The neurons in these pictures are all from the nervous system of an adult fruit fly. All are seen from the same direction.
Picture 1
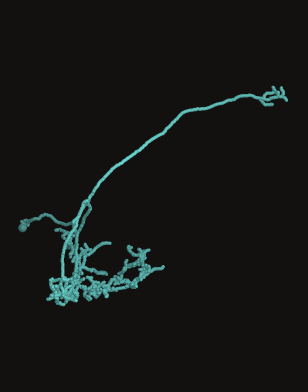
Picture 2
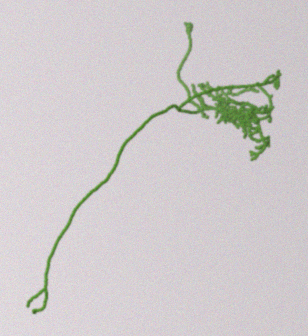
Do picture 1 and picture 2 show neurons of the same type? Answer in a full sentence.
They are of different cell types.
